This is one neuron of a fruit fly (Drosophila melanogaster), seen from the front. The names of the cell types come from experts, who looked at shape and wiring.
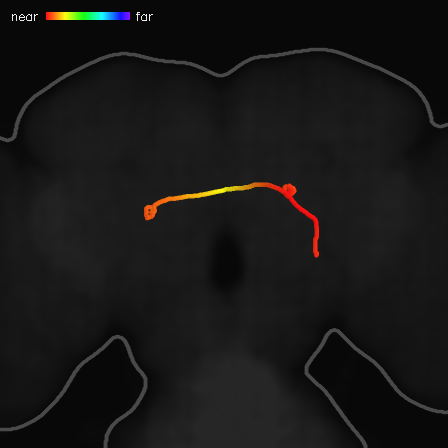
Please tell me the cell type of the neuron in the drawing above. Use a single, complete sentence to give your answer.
It is to cell type ORN_DA3 that the neuron belongs.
